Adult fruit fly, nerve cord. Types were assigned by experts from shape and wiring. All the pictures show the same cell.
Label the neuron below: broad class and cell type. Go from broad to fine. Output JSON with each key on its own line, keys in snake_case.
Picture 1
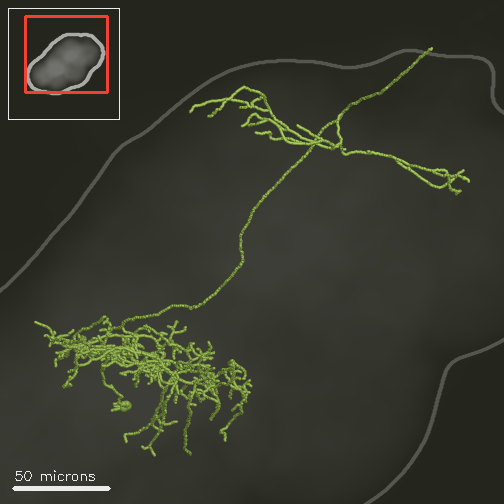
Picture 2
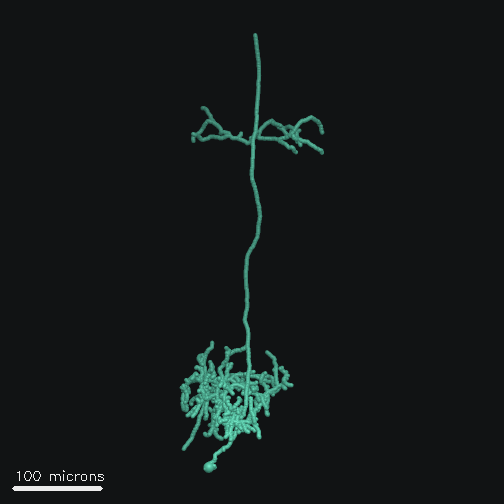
{
 "broad_class": "ascending neuron",
 "cell_type": "ANXXX071"
}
